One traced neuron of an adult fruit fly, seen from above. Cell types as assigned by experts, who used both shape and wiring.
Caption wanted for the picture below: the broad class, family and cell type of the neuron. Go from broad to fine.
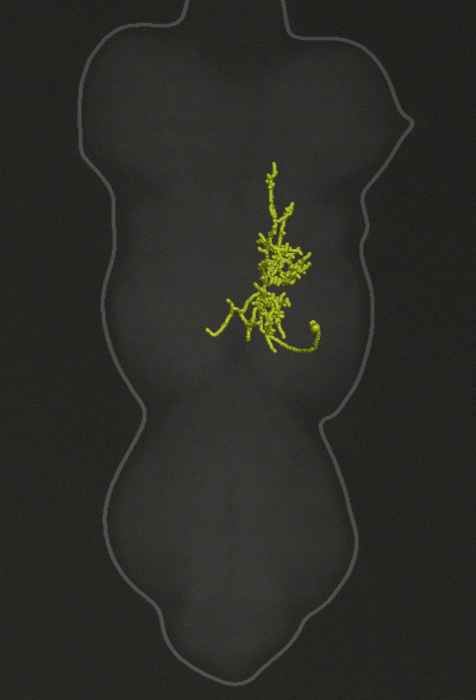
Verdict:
nerve-cord intrinsic neuron; hemilineage 11A; IN11A031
